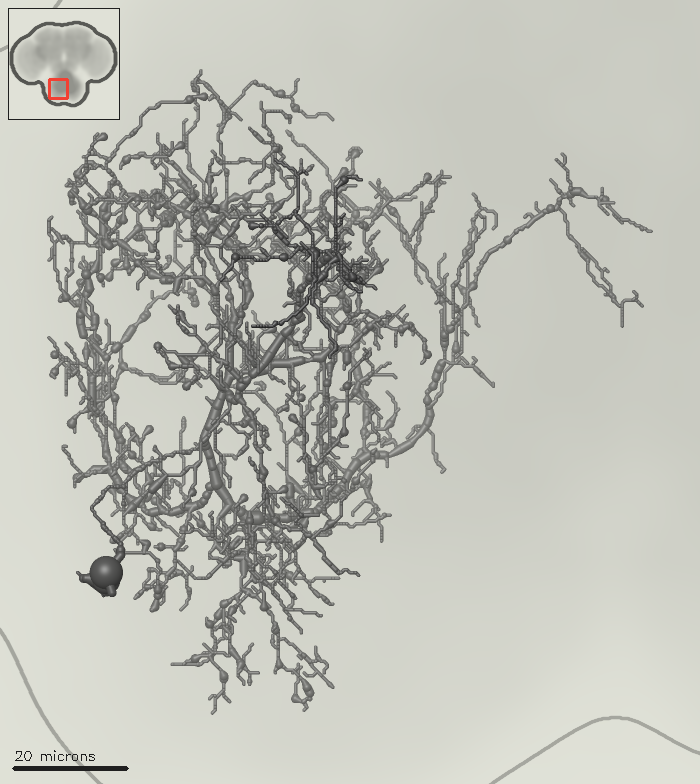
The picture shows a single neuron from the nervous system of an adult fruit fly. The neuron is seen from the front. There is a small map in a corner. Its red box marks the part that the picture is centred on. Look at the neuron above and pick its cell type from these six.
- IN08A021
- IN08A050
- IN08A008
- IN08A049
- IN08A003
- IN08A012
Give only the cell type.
IN08A008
